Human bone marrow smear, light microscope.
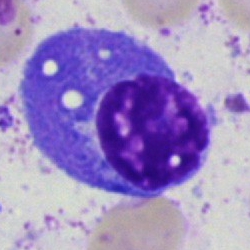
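Plasma cell, the cell in the middle, with a smooth oval outline. Its cytoplasm is abundant and deep blue, holding three clear round vacuoles to the upper left of the nucleus. No granules are visible in the cytoplasm.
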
